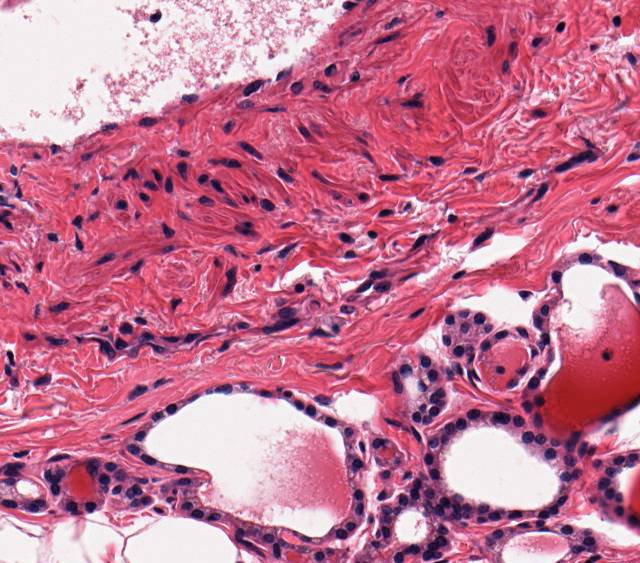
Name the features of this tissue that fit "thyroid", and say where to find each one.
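Look first at the follicles: each is lined by a single layer of cuboidal cells with round, dark nuclei, and that goes with thyroid.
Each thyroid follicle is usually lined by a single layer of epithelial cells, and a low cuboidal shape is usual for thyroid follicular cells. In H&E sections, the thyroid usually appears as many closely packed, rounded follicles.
At the right edge of the field, the follicles hold dense, deep red colloid. There is also a fibrous band containing scattered fibroblasts with elongated, dark, spindle-shaped nuclei. The upper left corner is empty space with loose, pale pink granular material in it.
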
